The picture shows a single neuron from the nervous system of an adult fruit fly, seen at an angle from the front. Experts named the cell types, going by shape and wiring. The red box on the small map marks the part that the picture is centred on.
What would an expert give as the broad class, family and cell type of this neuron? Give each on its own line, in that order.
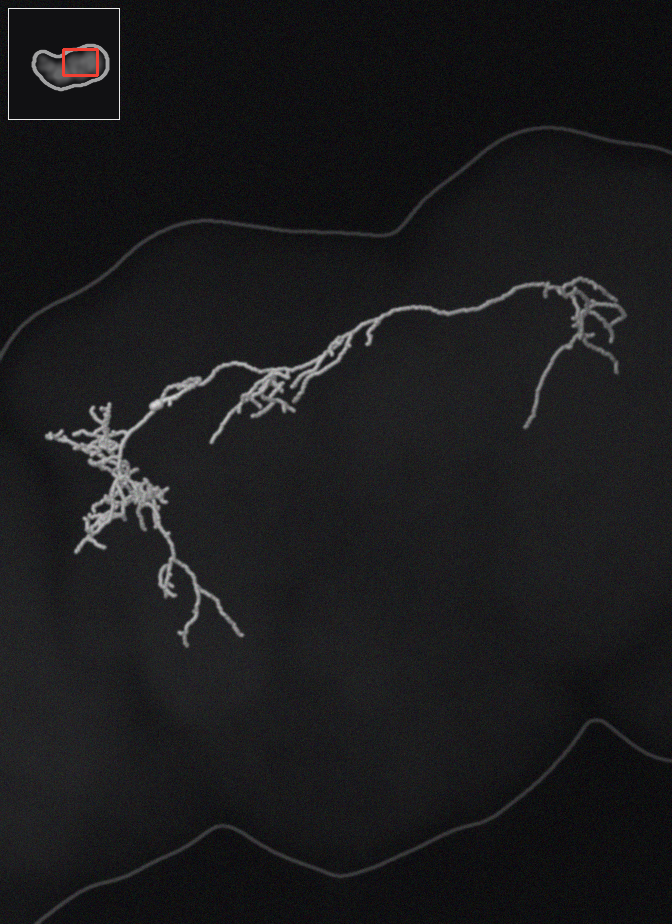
central-brain intrinsic neuron
hemilineage SLPad1_anterior
LH003m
